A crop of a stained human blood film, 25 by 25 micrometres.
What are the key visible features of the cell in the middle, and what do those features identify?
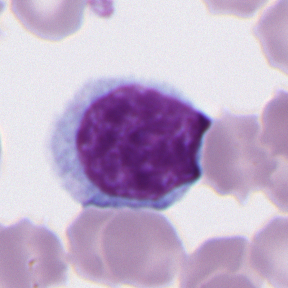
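Cell about 14 by 12 micrometres; nucleus about 12 by 10 micrometres, filling about 70% of the cell's area. Nucleus roundish, right edge flattened. Chromatin in dark purple clumps separated by paler patches. Cytoplasm pale greyish-blue, a narrow rim widest on the left side. Typical lymphocyte.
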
